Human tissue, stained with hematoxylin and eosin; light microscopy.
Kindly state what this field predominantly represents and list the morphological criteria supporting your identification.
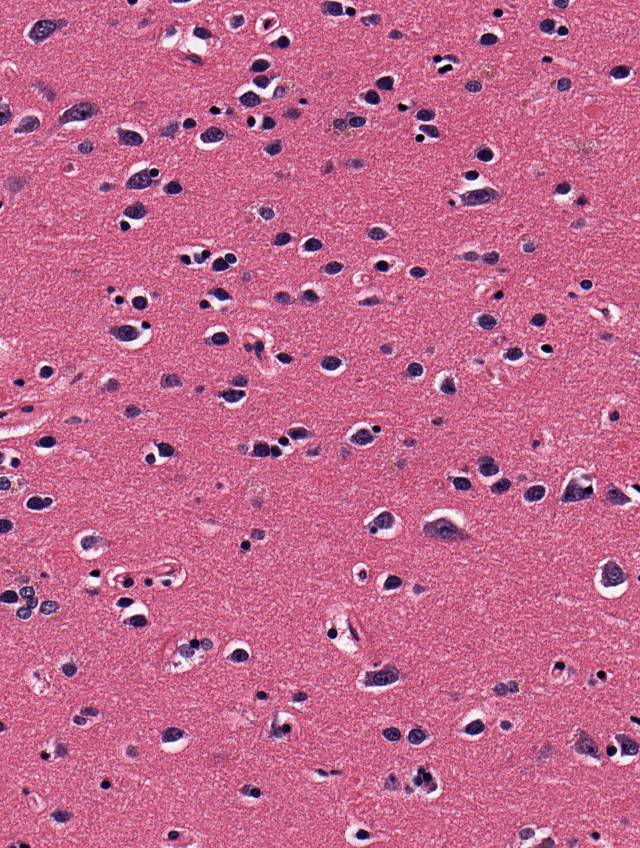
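Tissue: cerebral cortex. A finely granular to fibrillar pink neuropil, with no collagen bundles, lies between the cells.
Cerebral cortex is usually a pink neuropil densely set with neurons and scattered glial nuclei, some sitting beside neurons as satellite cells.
Scattered larger neurons have angular, triangular bodies, pale round nuclei and distinct nucleoli, as at the right middle and lower centre. Most cells are small, with round dark nuclei and scant cytoplasm, and several lie close against the larger neurons.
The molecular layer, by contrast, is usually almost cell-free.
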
